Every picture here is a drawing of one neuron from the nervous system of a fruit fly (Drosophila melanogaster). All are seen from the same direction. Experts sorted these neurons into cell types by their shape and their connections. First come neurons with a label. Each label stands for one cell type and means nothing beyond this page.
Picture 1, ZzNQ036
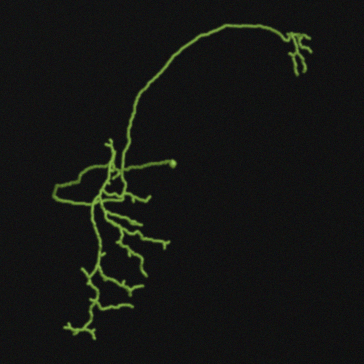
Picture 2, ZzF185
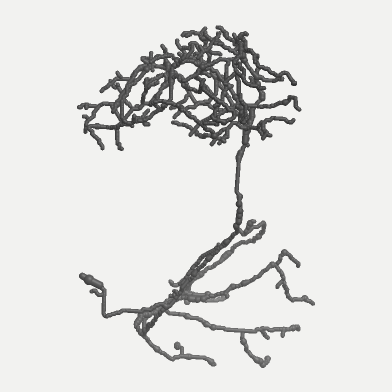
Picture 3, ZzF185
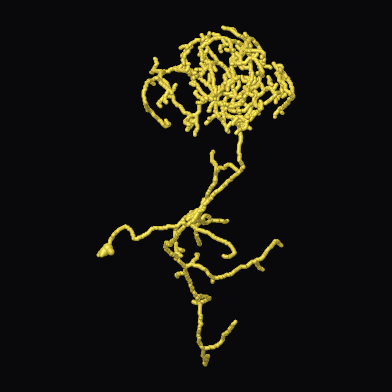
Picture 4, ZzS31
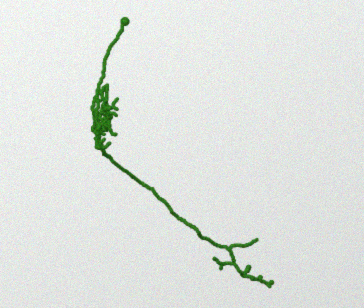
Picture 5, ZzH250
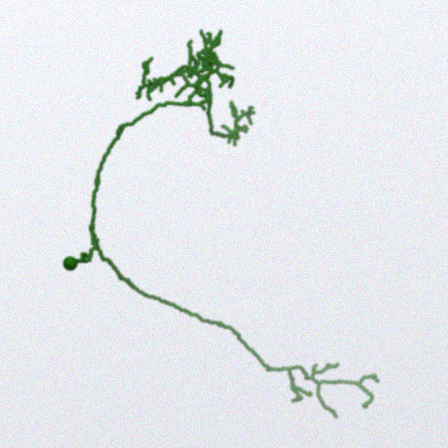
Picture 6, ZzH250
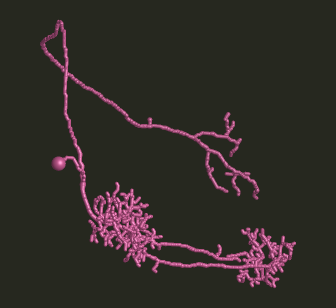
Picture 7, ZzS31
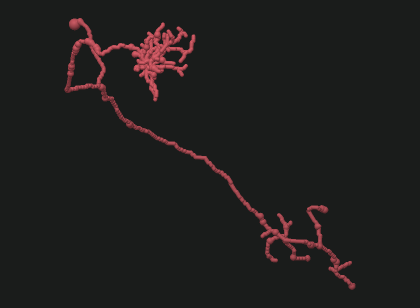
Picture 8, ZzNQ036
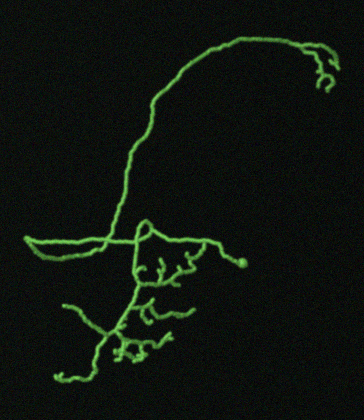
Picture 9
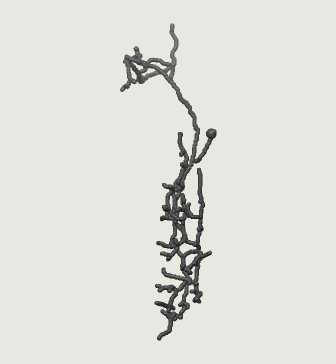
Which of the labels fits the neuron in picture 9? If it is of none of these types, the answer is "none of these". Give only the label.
none of these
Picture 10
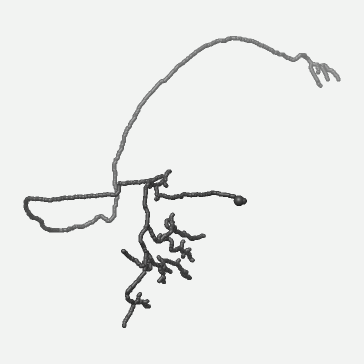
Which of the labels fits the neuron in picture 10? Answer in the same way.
ZzNQ036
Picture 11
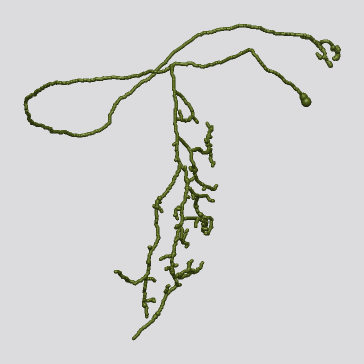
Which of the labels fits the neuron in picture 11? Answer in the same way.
ZzNQ036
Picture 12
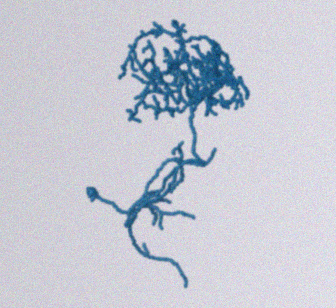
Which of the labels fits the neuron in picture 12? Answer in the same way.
ZzF185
